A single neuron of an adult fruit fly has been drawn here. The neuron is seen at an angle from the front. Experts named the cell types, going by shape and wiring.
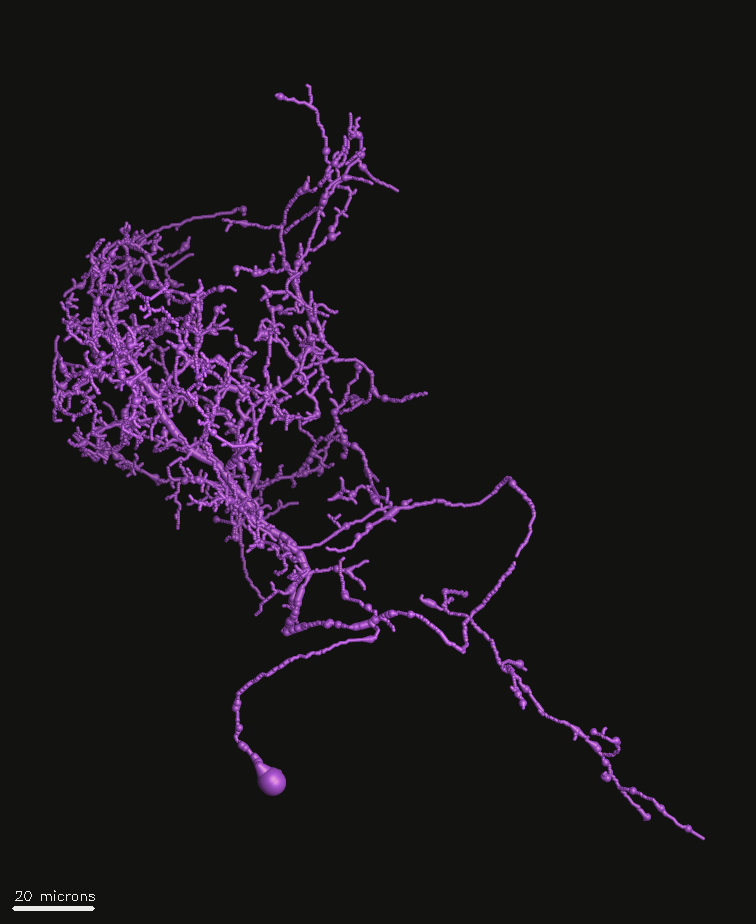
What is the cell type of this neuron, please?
AVLP448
